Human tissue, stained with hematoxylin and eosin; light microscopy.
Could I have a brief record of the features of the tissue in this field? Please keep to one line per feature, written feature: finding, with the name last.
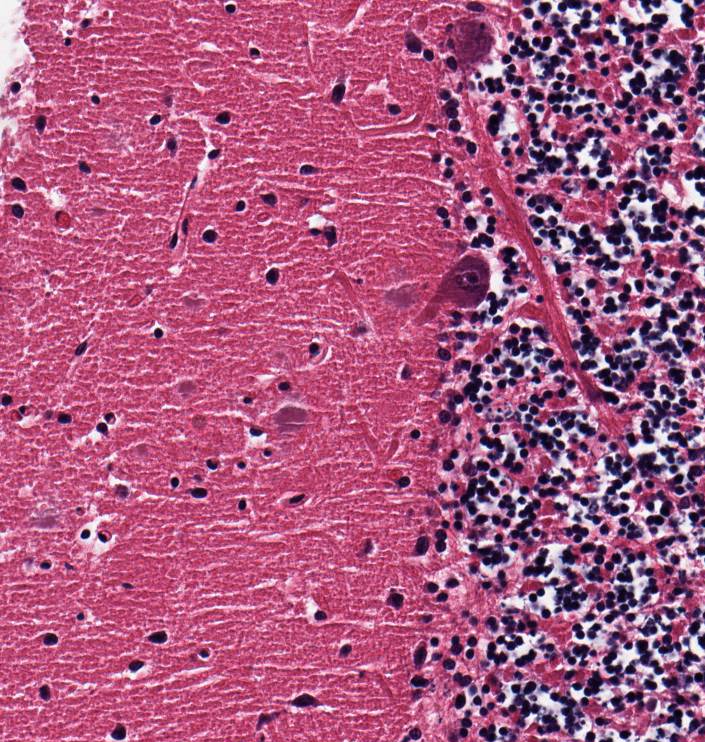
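Left: pale pink layer, sparse nuclei, finely fibrillar background, scattered small dark nuclei
Right: densely cellular layer, closely packed small round dark nuclei, very little visible cytoplasm
Boundary: large Purkinje cell bodies, pink cytoplasm
Name: cerebellum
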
